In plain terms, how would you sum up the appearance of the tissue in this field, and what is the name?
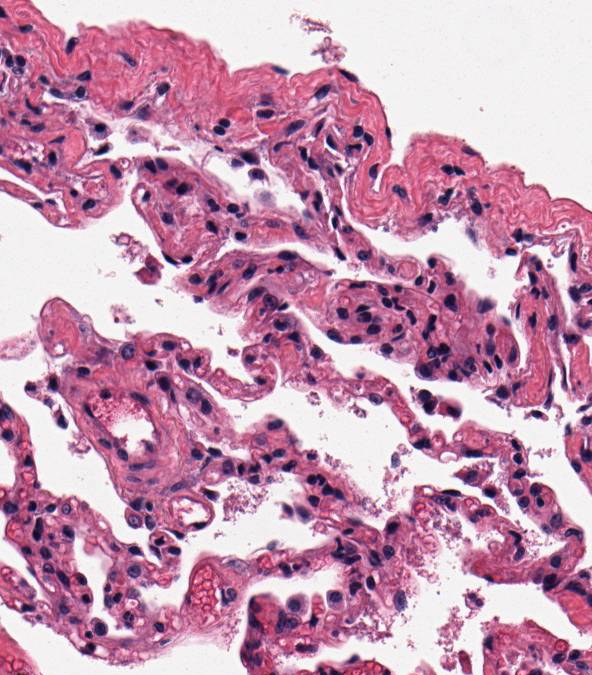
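Architecture: narrow branching pink septa separated by open white spaces, running roughly diagonally from upper left to lower right. Upper right edge: a continuous band of dense, wavy pink fibres. Thin septa near the bottom: capillaries packed with red blood cells. Nuclei: mostly small, dark and oval to elongated, without conspicuous nucleoli. The tissue is lung.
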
